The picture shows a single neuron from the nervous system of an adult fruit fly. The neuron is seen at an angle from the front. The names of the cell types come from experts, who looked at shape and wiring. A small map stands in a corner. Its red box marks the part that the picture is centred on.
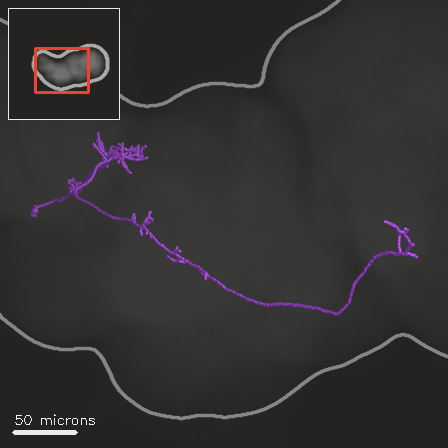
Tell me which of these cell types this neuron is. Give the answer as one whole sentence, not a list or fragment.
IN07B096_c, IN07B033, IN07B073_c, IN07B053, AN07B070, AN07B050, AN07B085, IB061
The type assigned to this neuron is AN07B085.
